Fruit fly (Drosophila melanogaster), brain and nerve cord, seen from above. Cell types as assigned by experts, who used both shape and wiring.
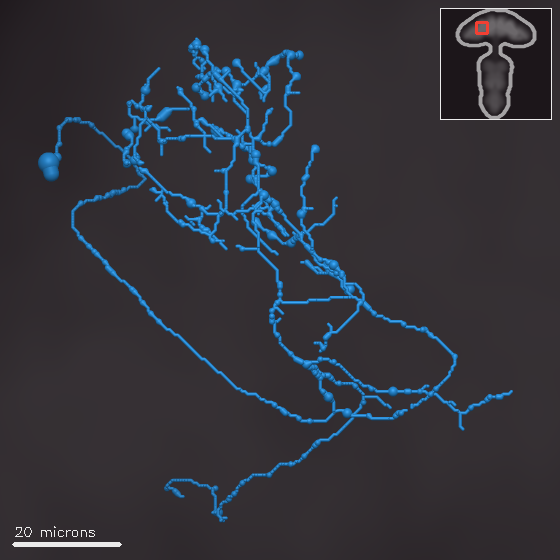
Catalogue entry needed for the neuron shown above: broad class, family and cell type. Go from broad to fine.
central-brain intrinsic neuron; hemilineage SLPav2; SLP087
